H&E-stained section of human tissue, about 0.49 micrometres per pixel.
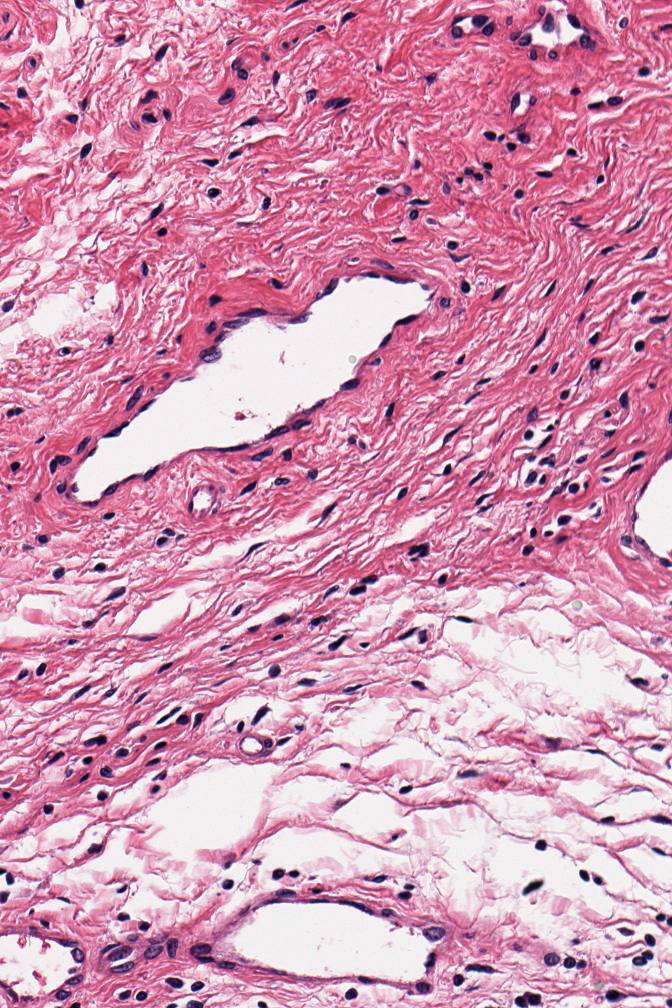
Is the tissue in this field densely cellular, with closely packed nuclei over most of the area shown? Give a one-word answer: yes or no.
No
